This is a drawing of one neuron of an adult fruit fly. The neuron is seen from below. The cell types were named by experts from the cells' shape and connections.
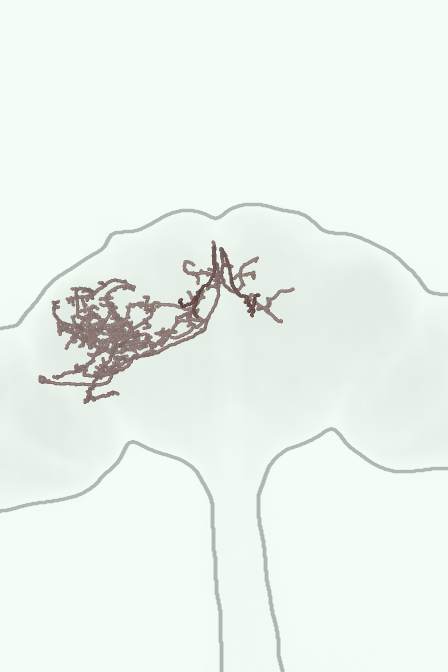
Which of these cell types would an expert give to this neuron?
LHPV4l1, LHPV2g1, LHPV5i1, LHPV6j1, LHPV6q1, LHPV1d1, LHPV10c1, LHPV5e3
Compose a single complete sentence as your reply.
As for cell type, this neuron is LHPV5i1.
